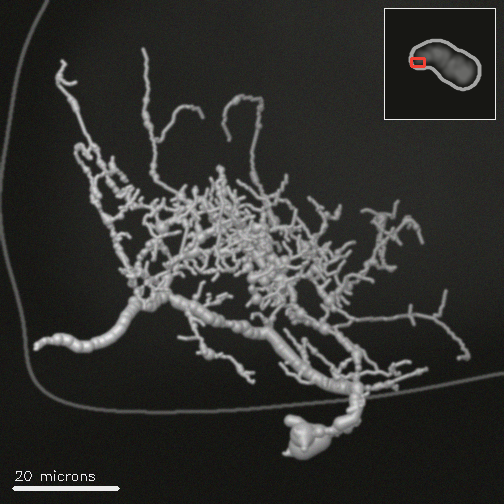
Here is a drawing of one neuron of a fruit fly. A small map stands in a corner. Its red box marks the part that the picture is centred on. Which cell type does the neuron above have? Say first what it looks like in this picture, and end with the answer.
From left to right in the picture it spans about 85 microns. As drawn here it is about as wide as it is tall. This is a motor neuron of the nerve cord. Its cell type is MNad09.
